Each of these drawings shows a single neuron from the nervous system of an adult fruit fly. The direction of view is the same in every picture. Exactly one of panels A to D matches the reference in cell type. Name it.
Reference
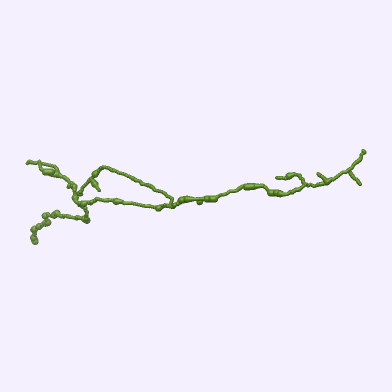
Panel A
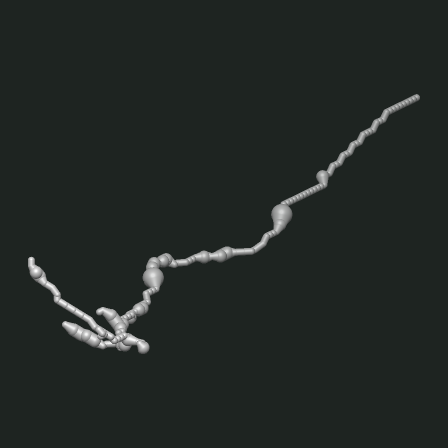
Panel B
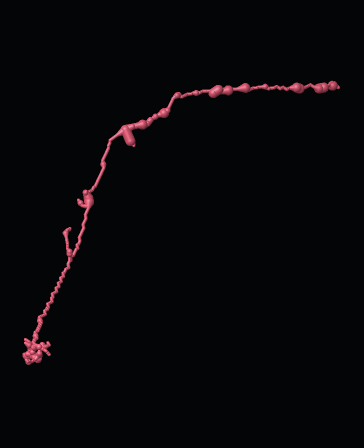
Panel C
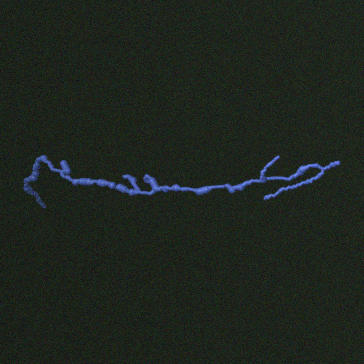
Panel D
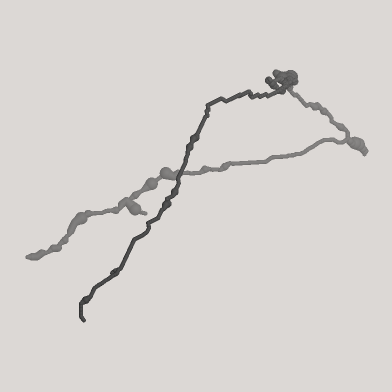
C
